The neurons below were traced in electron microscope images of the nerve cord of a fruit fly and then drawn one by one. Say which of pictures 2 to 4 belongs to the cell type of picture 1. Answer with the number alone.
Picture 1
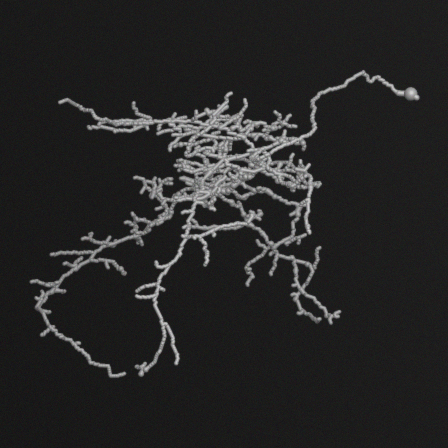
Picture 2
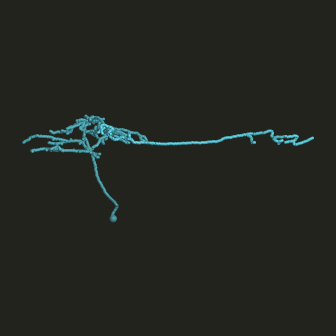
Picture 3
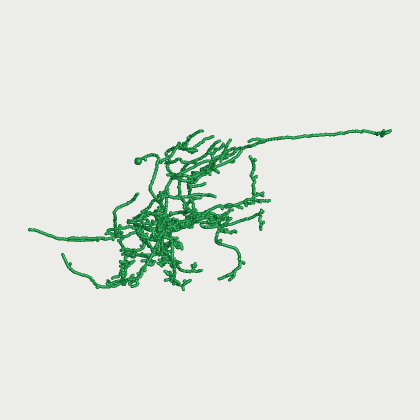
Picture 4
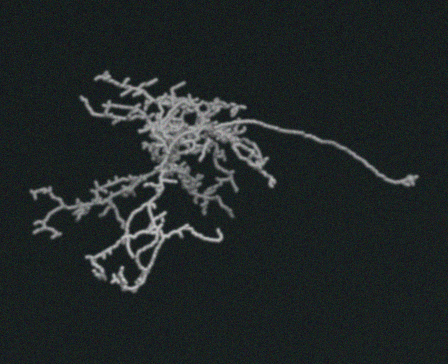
4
